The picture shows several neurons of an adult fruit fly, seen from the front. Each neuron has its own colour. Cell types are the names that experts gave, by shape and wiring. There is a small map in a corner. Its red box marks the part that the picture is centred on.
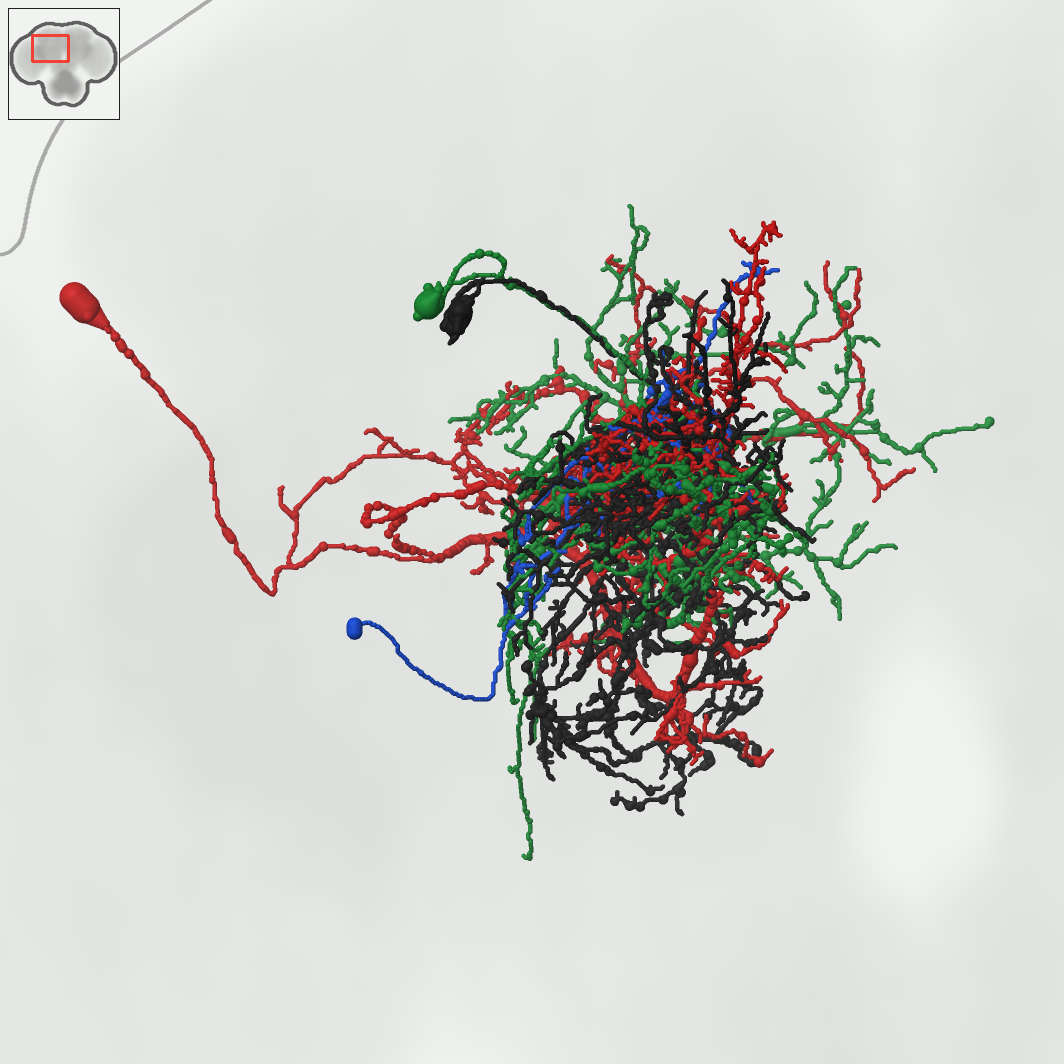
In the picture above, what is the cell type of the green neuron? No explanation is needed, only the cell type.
LAL009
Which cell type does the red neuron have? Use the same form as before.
LAL141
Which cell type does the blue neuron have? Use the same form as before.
CB1705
